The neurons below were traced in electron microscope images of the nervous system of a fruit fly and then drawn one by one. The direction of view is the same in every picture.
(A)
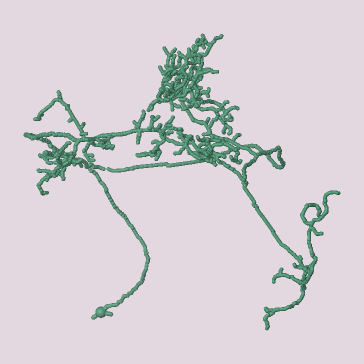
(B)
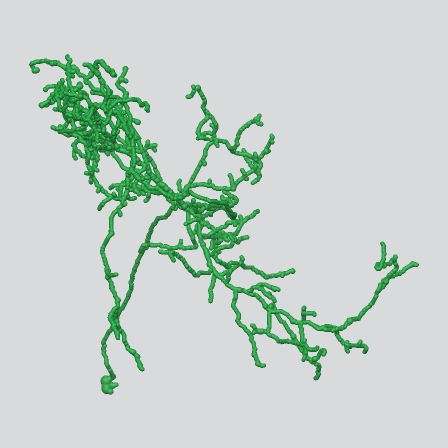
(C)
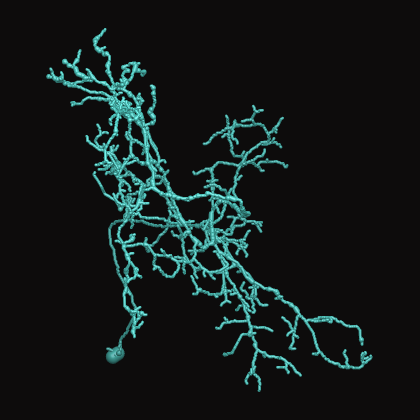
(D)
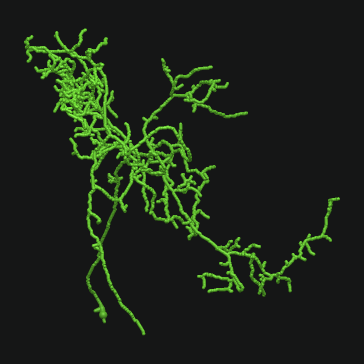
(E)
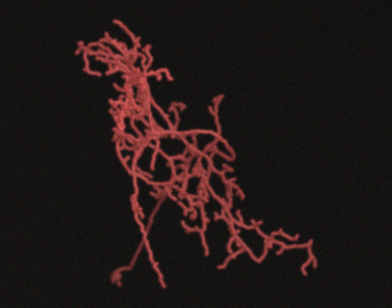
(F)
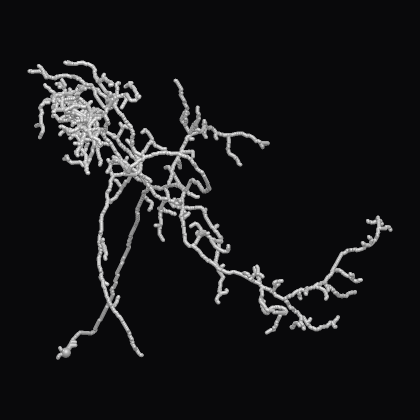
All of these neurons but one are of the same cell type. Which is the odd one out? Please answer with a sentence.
Picture A is the odd one out.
